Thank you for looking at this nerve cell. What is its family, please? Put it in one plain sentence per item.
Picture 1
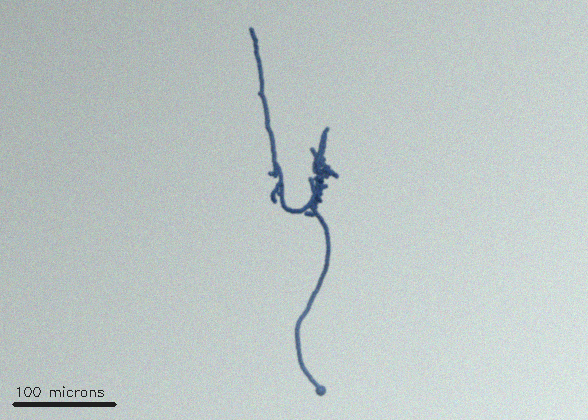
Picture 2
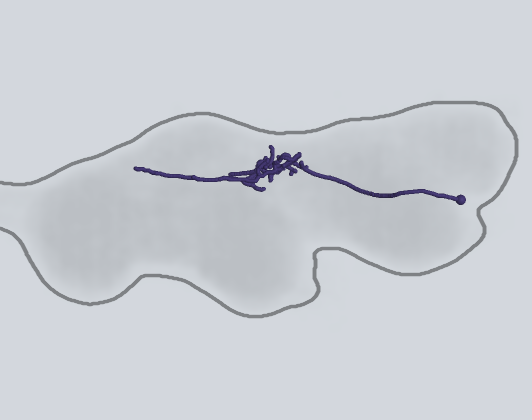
The family is hemilineage 06A.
